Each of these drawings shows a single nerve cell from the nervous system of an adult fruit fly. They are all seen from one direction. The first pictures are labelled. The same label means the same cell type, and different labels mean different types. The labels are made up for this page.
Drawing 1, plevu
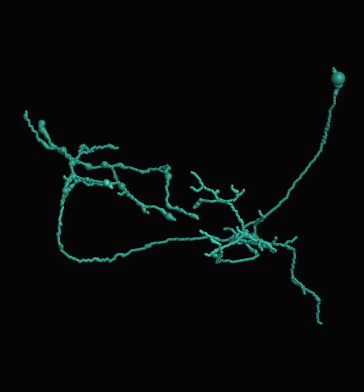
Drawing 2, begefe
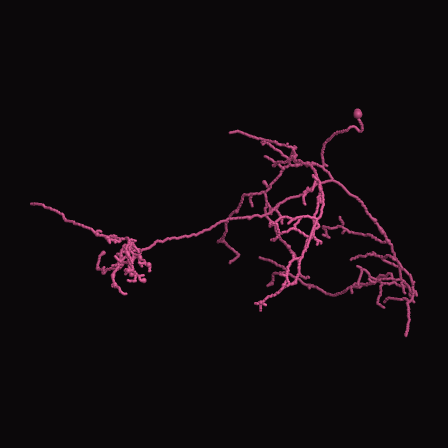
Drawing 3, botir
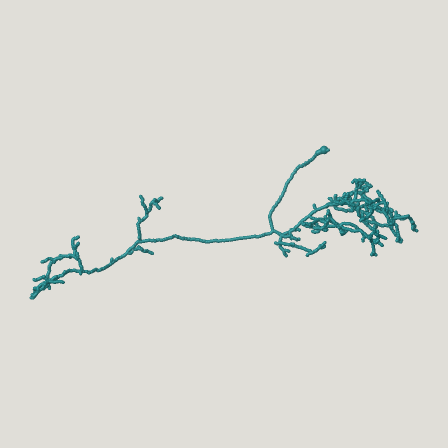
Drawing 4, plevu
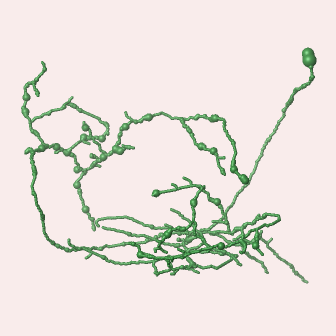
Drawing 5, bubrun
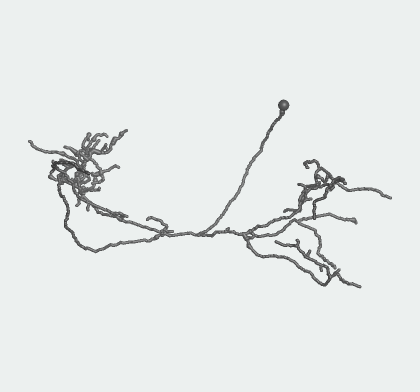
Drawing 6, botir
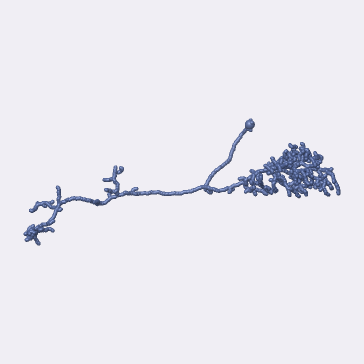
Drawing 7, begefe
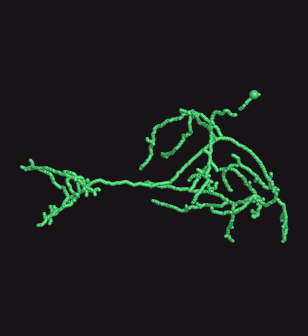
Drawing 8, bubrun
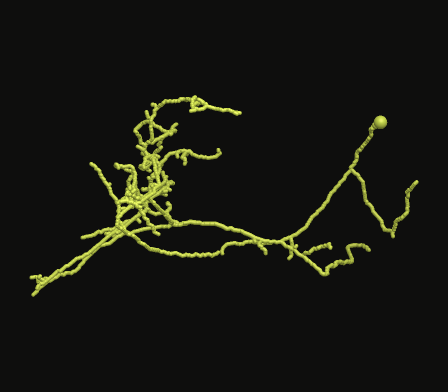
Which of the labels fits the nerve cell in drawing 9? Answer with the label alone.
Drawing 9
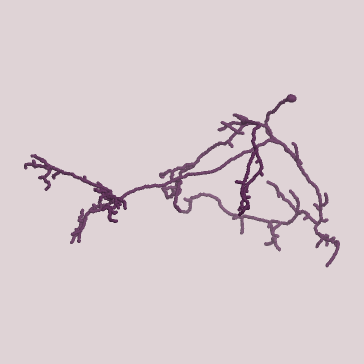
begefe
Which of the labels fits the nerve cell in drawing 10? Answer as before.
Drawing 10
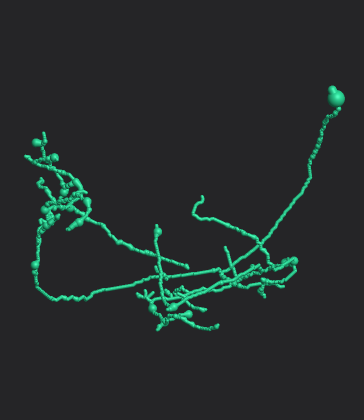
plevu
